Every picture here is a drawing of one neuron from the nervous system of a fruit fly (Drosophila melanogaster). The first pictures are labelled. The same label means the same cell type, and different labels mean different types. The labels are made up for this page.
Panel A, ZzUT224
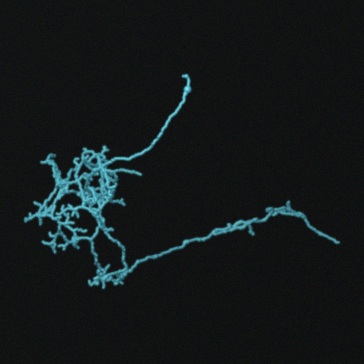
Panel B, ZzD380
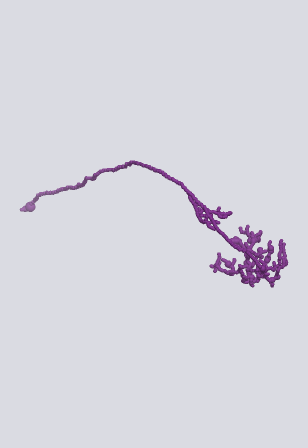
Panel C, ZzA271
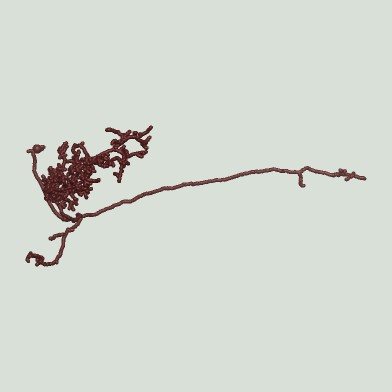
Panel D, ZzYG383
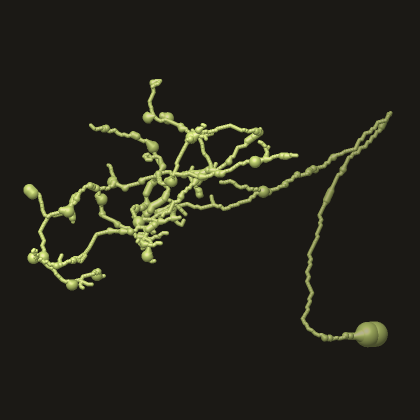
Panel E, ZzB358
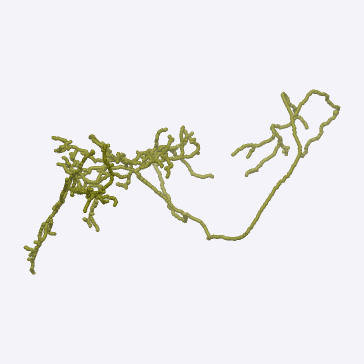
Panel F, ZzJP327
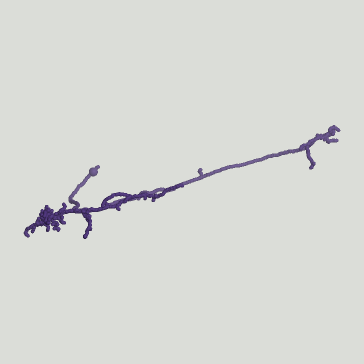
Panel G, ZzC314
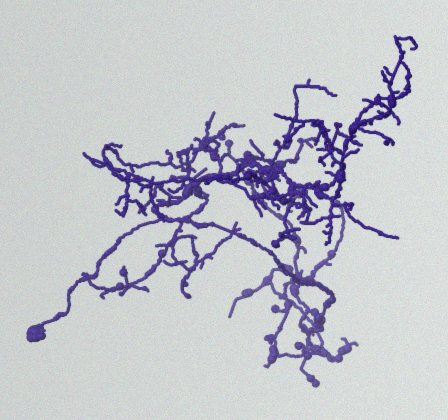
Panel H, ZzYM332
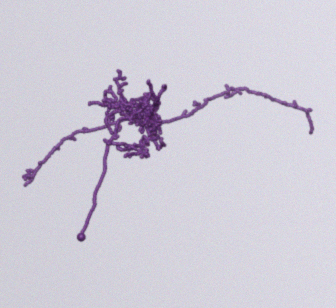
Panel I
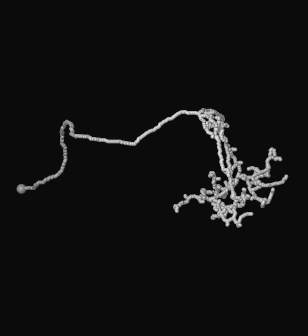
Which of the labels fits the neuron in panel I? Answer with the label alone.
ZzD380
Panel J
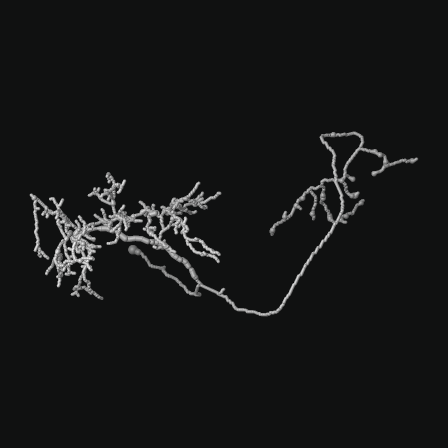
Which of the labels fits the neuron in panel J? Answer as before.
ZzB358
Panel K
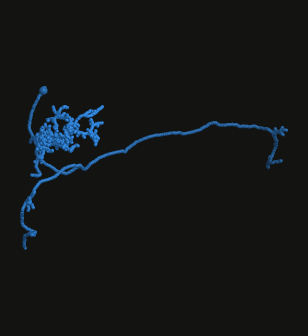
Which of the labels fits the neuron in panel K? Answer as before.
ZzA271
